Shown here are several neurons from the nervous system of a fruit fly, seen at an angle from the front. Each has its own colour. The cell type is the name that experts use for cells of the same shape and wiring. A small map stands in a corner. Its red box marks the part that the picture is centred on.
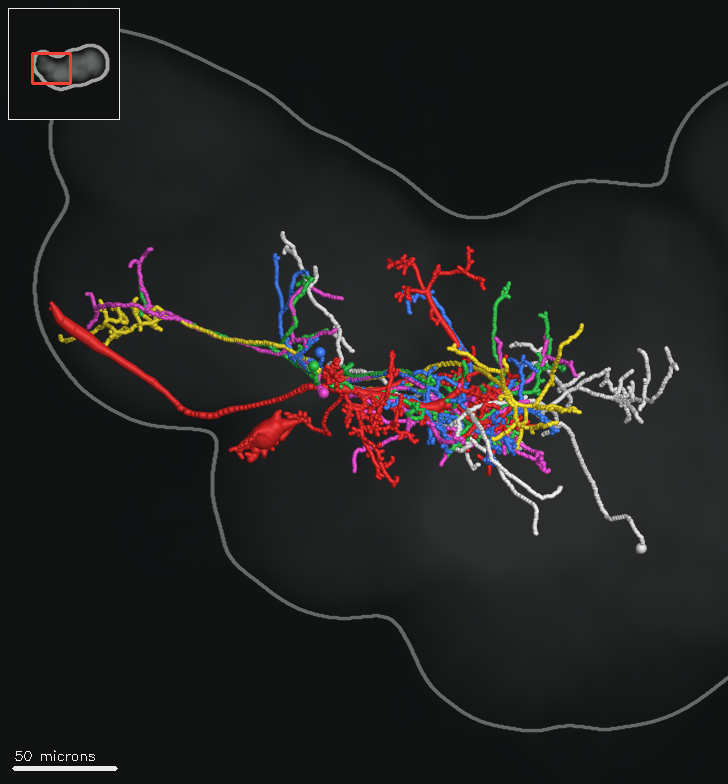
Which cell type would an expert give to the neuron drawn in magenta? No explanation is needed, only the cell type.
IN11A027_a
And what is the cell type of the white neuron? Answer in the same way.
IN07B074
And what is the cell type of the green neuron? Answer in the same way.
IN11A027_b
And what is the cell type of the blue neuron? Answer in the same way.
IN11A027_c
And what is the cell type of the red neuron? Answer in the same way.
iii1 MN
